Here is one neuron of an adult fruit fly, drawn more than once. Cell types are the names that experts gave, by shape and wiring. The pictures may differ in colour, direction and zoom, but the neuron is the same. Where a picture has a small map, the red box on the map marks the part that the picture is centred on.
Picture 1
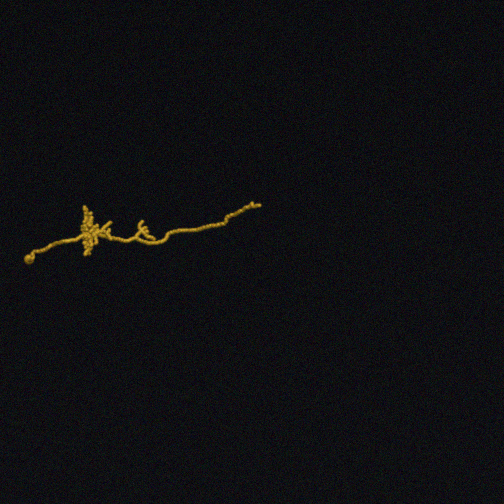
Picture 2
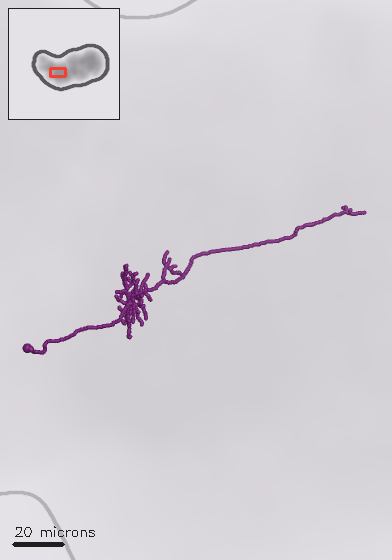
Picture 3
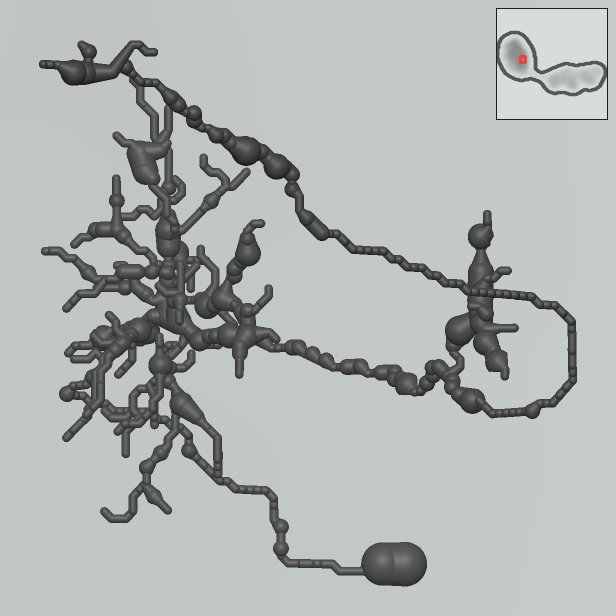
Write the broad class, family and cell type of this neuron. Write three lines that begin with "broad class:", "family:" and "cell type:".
broad class: optic-lobe intrinsic neuron
family: Tm
cell type: Tm4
